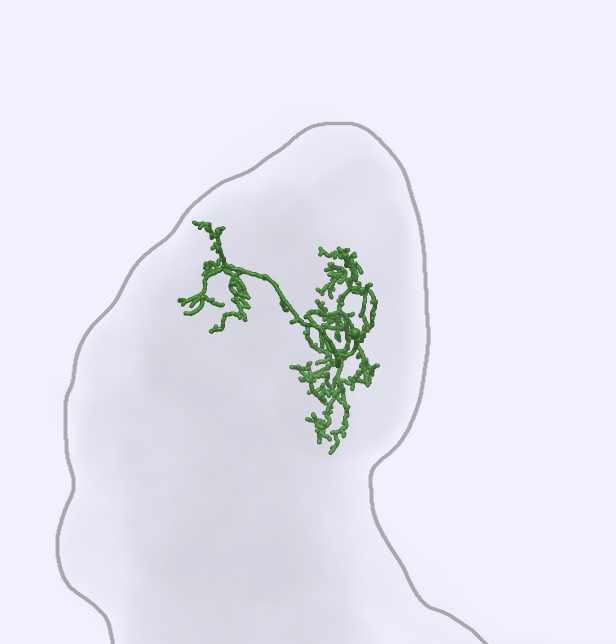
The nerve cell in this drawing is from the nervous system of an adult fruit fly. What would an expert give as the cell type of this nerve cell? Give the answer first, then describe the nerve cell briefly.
Its cell type is LT74. This is a visual projection neuron. It is in the brain and does not reach the nerve cord. The cell body can be seen in the middle of the picture.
